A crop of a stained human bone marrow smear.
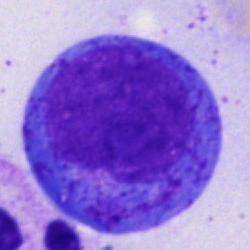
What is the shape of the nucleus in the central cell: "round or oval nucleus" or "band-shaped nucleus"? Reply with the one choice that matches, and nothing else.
Round or oval nucleus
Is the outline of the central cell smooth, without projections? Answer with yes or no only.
Yes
